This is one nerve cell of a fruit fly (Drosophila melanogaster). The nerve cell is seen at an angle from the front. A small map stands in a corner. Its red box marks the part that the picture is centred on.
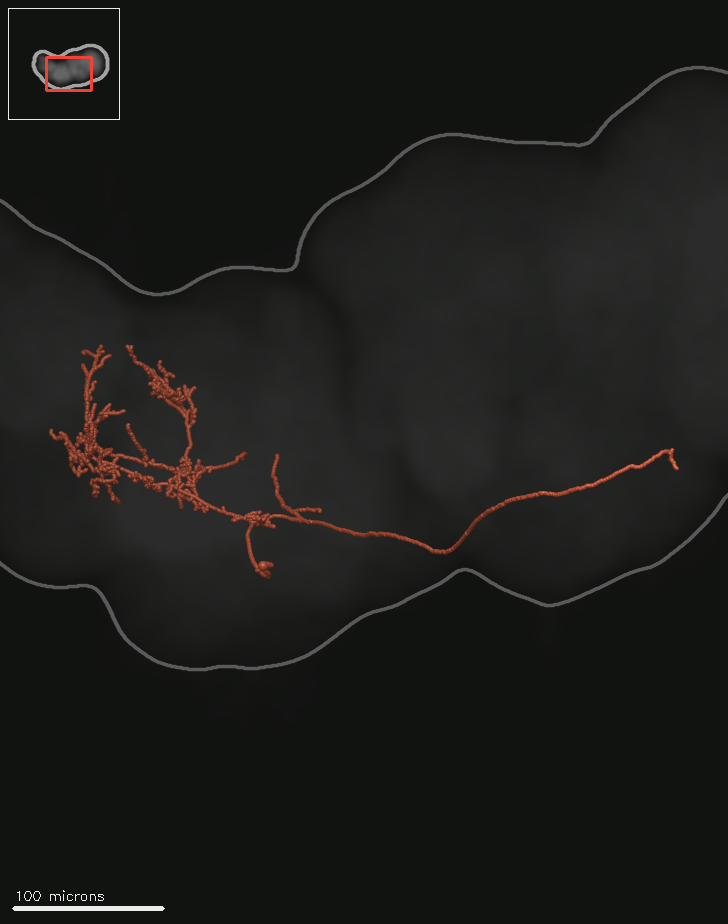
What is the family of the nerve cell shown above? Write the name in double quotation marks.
"hemilineage 08B"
